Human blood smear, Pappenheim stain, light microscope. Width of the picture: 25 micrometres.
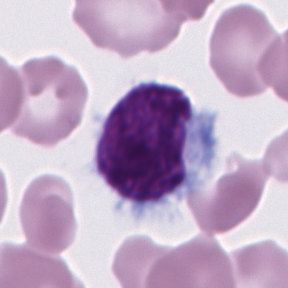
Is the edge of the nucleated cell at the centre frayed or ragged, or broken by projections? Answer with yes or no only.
Yes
